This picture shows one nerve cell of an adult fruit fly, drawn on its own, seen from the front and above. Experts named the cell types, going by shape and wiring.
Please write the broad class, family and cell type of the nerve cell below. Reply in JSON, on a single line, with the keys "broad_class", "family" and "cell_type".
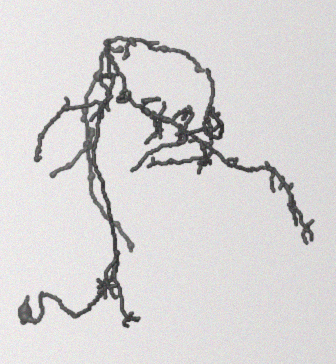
{"broad_class": "nerve-cord intrinsic neuron", "family": "hemilineage 08A", "cell_type": "IN08A042"}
